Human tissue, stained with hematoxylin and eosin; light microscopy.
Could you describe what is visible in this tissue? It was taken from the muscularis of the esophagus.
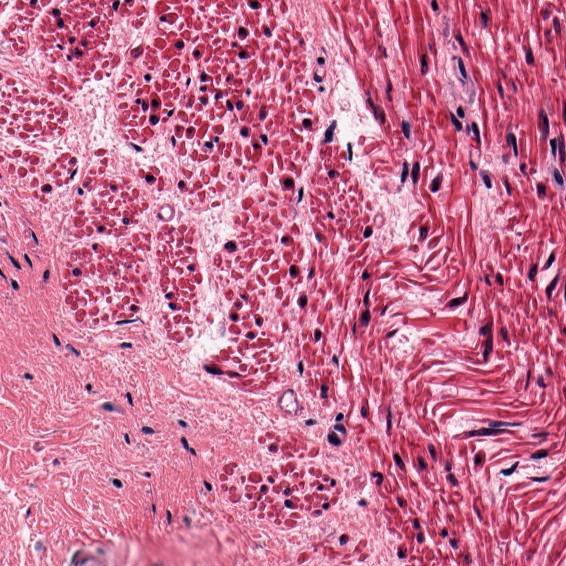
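Cross-cut bundles: closely packed small round to polygonal pink profiles in rounded clusters, divided by thin septa of pale loose connective tissue. Right: smooth muscle cells as wavy spindle-shaped fibres, nuclei elongated, cigar-shaped, dark. Lower left corner: pale pink fibrous connective tissue, sparse scattered dark nuclei.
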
